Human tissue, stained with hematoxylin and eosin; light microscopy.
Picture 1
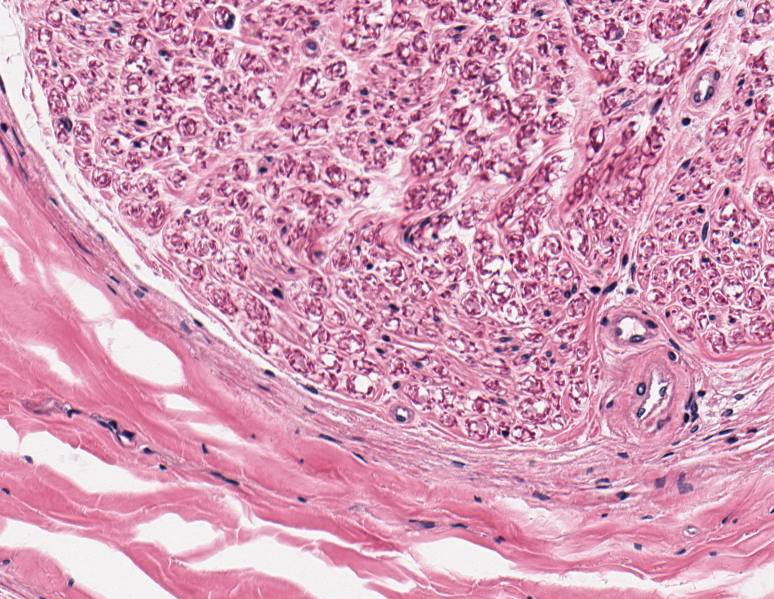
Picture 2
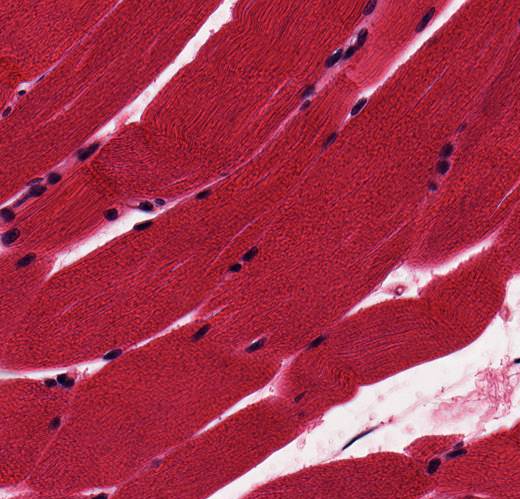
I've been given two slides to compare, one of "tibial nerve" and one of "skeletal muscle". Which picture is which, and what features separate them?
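Quick one: the first is tibial nerve, the second skeletal muscle. In the nerve, a big rounded bundle of cross-cut fibres takes up the upper right, with wavy pink fibrous bands across the lower left. Inside the bundle the fibres are small, closely packed round profiles, most of them rings with a frothy pink-purple wall around a small central core, and small dark oval nuclei are scattered sparsely between them. The muscle, by contrast, has long fibres lying side by side and running diagonally from lower left to upper right across the whole field. Their cytoplasm is deep red with fine cross-striations, and the small, elongated, dark purple nuclei sit at the fibre edges rather than in the centres.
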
